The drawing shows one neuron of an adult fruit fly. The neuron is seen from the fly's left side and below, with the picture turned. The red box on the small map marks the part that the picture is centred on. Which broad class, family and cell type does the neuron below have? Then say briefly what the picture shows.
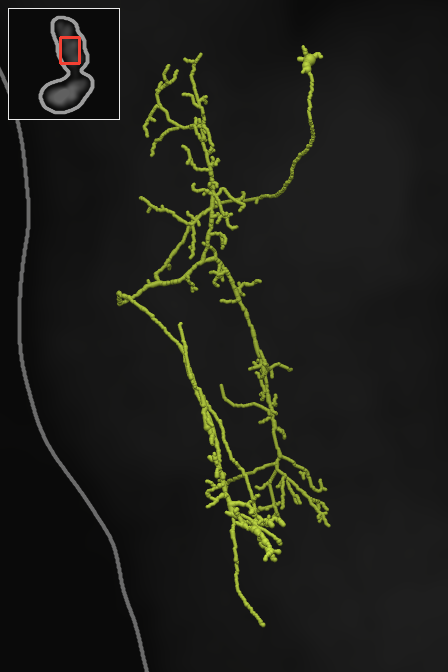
It is a nerve-cord intrinsic neuron. Its family is hemilineage 06A. The cell type is IN06A018. The picture shows dozens of branch ends. In this view it is more than twice as tall as it is wide.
